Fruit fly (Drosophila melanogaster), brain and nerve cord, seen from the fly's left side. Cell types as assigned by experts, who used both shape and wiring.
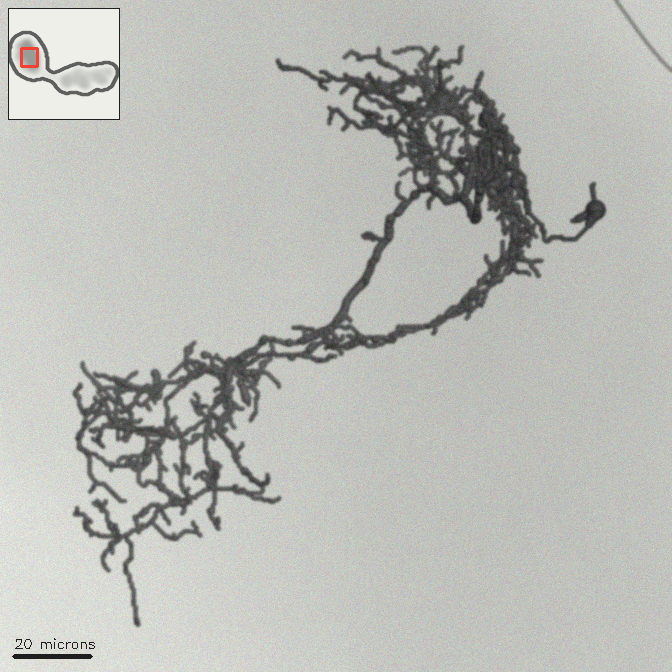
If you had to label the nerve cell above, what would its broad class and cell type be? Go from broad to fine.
central-brain intrinsic neuron; PS175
